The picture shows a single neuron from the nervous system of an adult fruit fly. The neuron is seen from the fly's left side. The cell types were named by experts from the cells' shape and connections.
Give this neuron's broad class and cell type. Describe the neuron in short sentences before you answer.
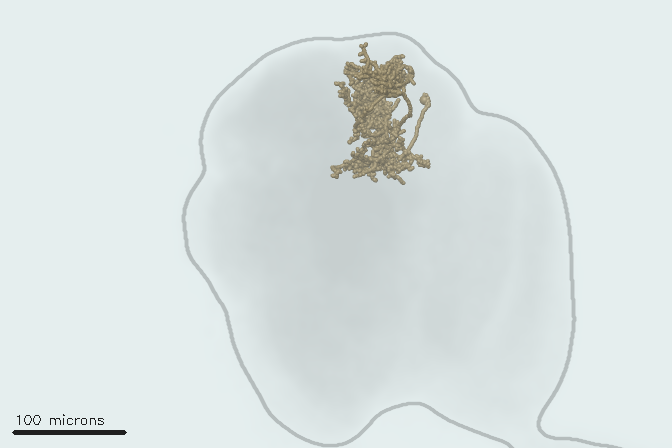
By the scale bar it is about 130 microns tall in this view. As drawn here it is taller than it is wide. This is a central-brain intrinsic neuron. It is of cell type SLP060.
